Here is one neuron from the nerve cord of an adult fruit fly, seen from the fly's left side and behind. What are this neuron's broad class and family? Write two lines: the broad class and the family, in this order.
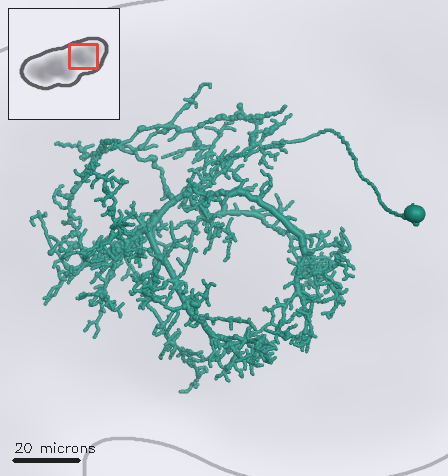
nerve-cord intrinsic neuron
hemilineage 20A.22A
